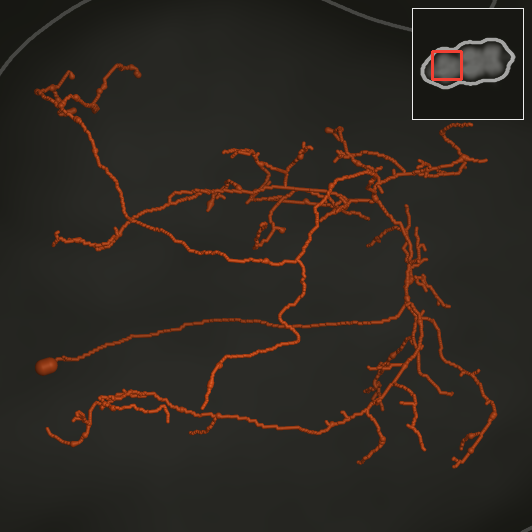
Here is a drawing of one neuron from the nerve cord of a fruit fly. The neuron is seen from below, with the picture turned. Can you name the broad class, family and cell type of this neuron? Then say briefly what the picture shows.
Its broad class is nerve-cord intrinsic neuron. Its family is hemilineage 12B. The cell type is IN12B051. The picture shows dozens of branch ends. In this view it is about as wide as it is tall.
